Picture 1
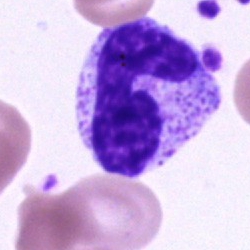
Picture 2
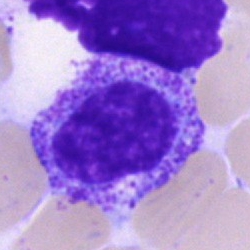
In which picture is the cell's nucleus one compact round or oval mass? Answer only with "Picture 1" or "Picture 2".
Picture 2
